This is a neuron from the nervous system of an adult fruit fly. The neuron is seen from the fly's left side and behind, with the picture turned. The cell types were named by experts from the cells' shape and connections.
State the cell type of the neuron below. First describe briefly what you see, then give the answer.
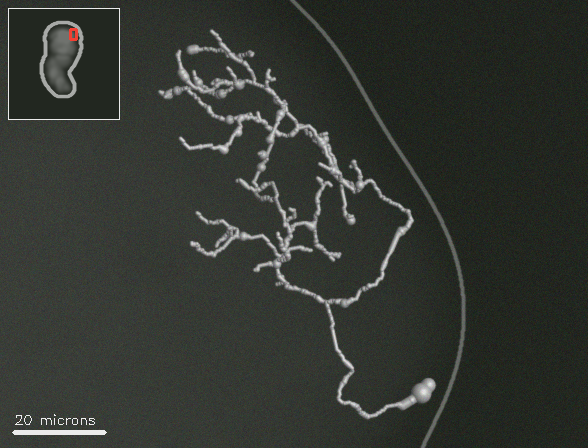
The cell body can be seen at the lower right of the picture. From top to bottom in the picture it spans about 85 microns. The picture shows dozens of branch ends. Its broad class is central-brain intrinsic neuron. Its cell type is SLP289.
